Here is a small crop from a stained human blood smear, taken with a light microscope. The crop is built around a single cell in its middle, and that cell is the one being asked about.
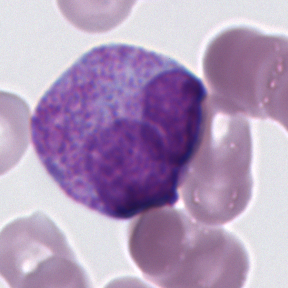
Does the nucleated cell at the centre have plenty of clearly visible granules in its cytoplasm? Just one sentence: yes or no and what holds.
Yes, many granules are seen in the cytoplasm of this cell.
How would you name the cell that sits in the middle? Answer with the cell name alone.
atypical promyelocyte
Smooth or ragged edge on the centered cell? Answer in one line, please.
No projections interrupt the outline; it is smooth all the way round.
